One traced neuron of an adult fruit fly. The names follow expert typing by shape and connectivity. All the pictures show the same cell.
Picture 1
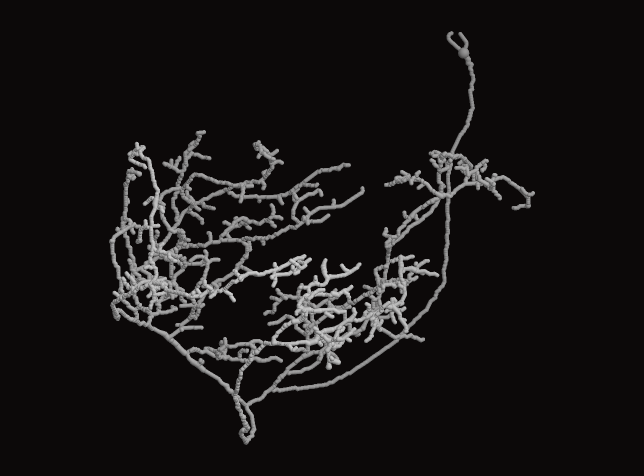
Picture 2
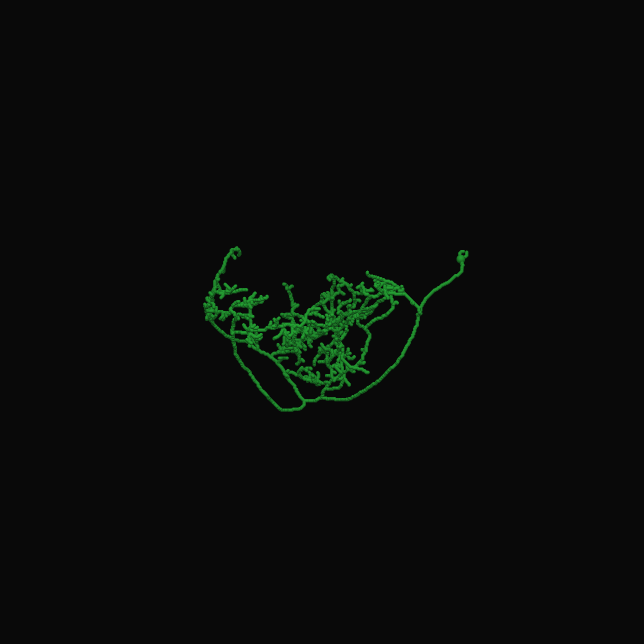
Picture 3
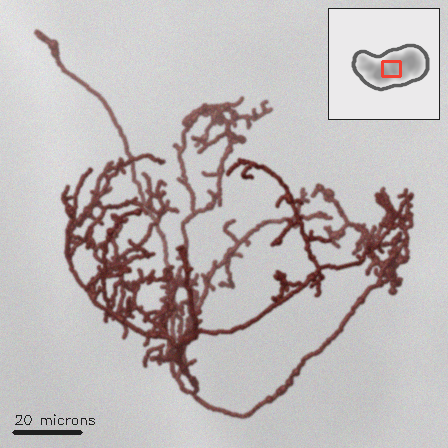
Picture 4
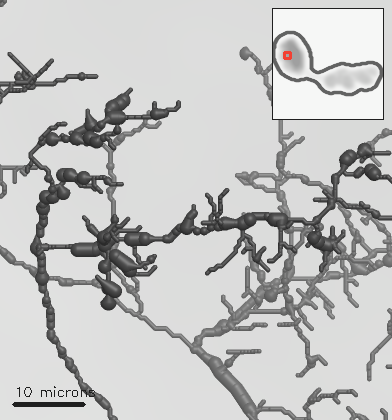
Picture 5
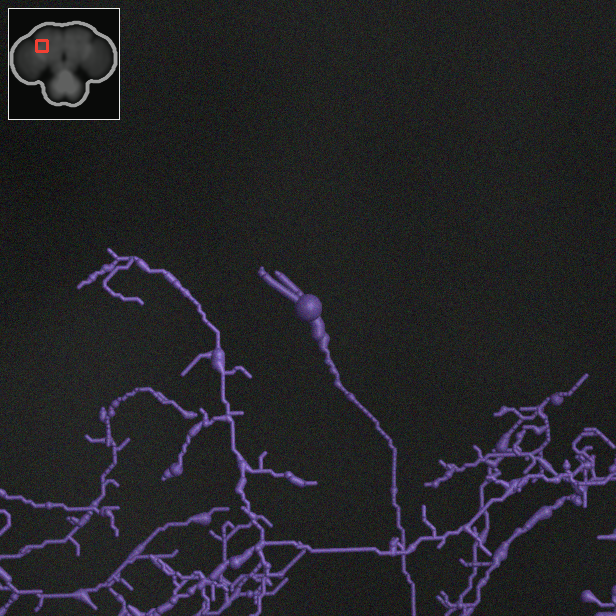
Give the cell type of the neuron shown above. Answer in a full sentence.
The cell type is AVLP551.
